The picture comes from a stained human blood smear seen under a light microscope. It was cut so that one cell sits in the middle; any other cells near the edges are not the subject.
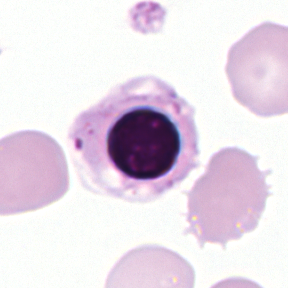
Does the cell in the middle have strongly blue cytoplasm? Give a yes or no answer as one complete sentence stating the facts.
No, it is a pink or nearly colourless cytoplasm without blue or grey that this cell has.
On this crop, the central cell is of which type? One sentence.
The middle of this crop holds a normoblast.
